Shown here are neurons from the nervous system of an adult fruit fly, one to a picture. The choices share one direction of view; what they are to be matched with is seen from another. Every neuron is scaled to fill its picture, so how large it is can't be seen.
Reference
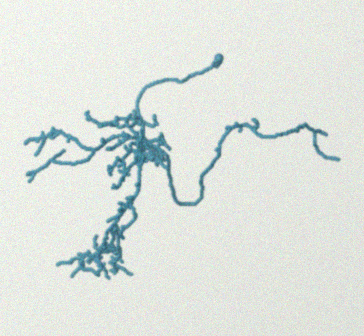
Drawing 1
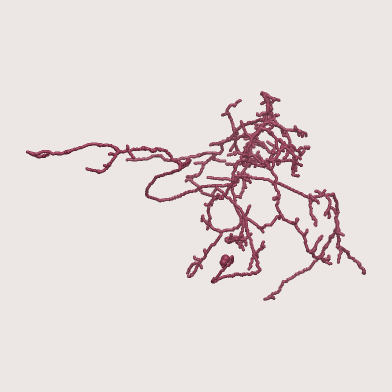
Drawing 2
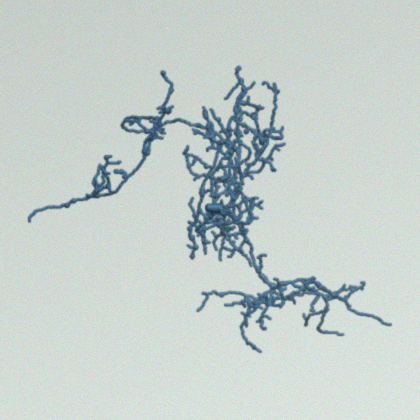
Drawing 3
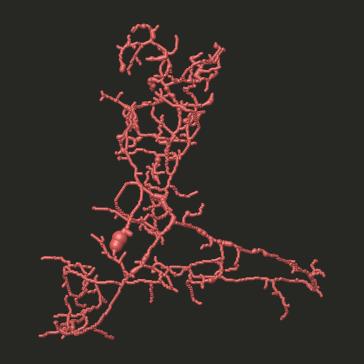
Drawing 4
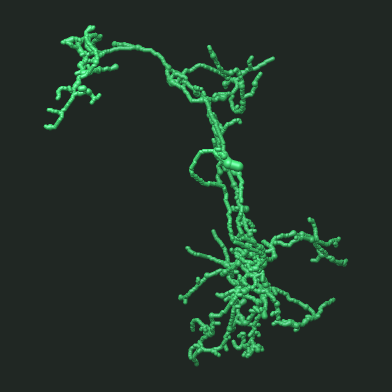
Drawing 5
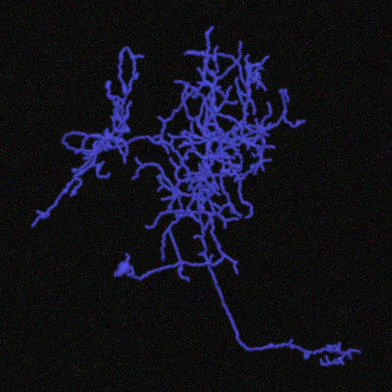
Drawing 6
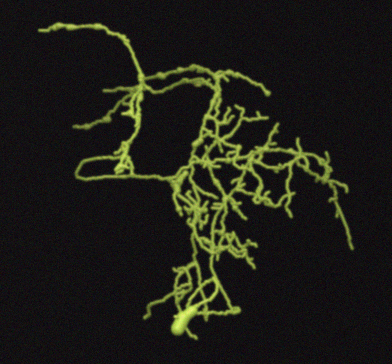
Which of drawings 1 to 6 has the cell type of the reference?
1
